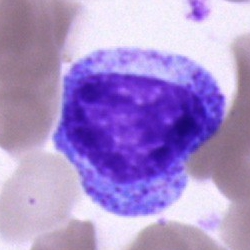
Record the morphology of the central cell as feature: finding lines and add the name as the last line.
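Nuclear shape: broad at top, narrowing toward bottom.
Chromatin: dark purple, scattered paler patches.
Cytoplasm: blue.
Granules: fine, purple, scattered throughout cytoplasm.
Identity: promyelocyte.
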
